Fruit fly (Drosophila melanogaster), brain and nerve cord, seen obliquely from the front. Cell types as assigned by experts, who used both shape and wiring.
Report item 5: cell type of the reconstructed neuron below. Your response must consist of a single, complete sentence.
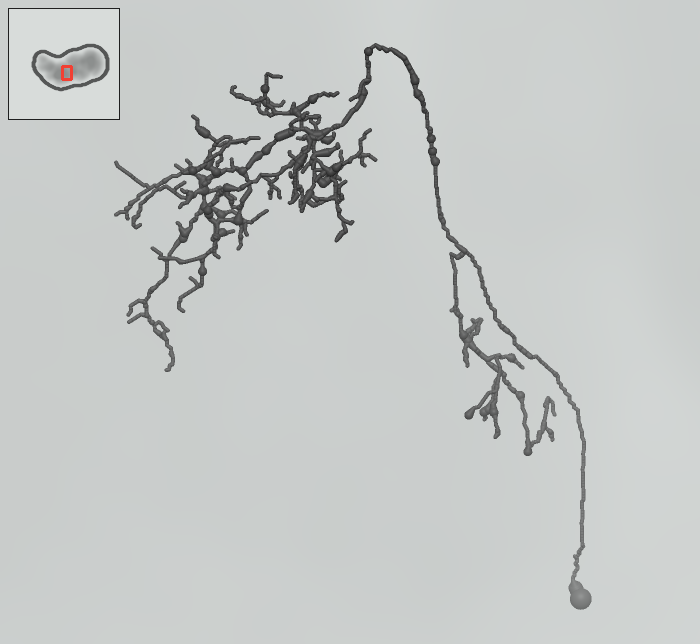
This neuron is recognized as the cell type Li21.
